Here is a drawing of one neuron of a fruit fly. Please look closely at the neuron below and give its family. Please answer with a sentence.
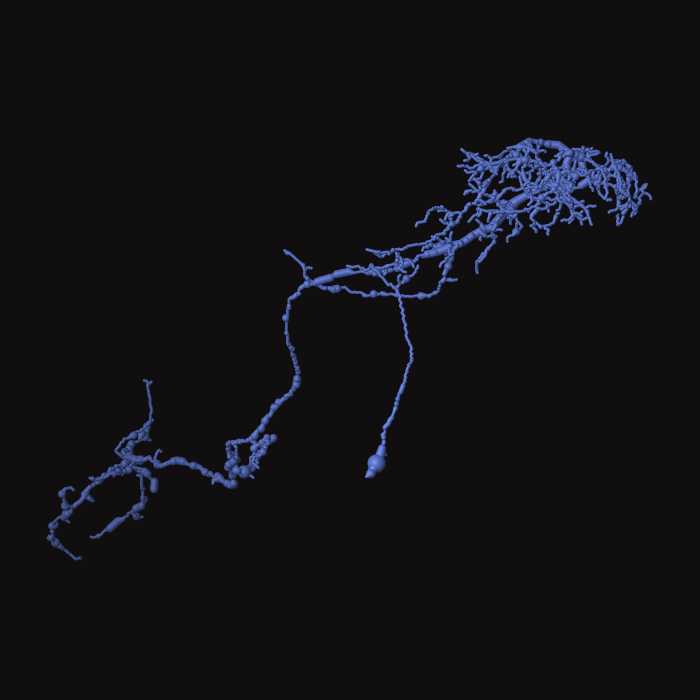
The family is hemilineage CREa2_ventral.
